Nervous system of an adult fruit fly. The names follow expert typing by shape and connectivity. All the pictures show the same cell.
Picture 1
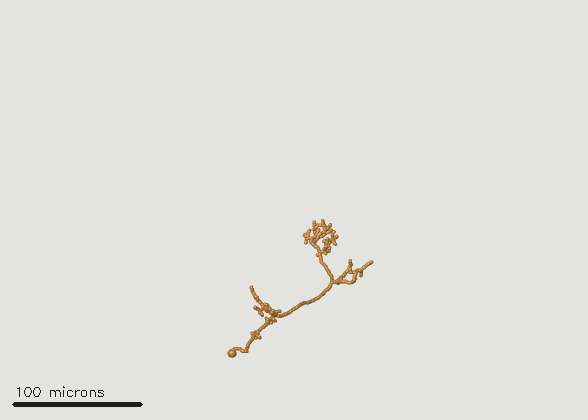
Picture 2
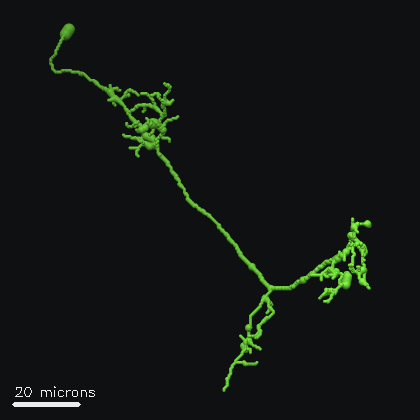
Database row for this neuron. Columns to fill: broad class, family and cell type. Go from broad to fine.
optic-lobe intrinsic neuron; TmY; TmY17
